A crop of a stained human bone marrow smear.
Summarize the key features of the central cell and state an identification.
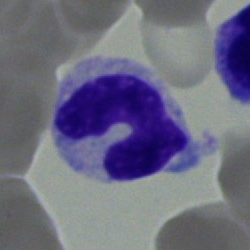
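See how the nucleus is a thick, curved horseshoe, its inner notch opening toward the lower left. There are no nucleoli to be seen in it. A moderate rim of pale lilac cytoplasm goes around it, and a small pale tag of cytoplasm sticks out from the right edge. So that one's a band neutrophil.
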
